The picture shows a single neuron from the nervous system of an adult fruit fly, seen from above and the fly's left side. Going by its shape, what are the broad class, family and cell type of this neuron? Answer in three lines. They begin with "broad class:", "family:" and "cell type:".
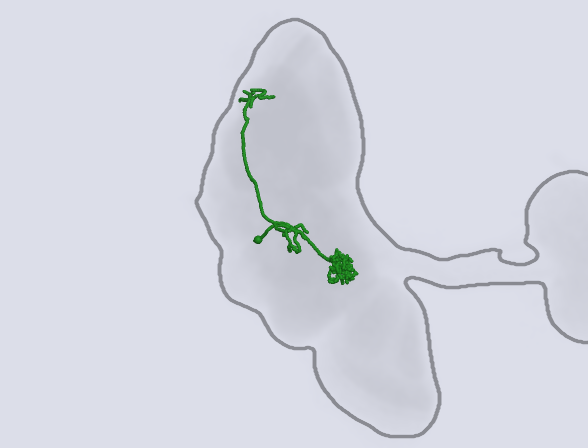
broad class: central-brain intrinsic neuron
family: hemilineage LHd1
cell type: CB3340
